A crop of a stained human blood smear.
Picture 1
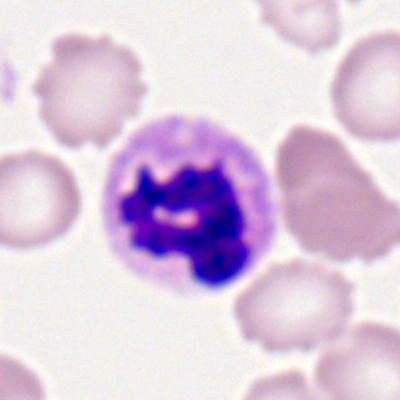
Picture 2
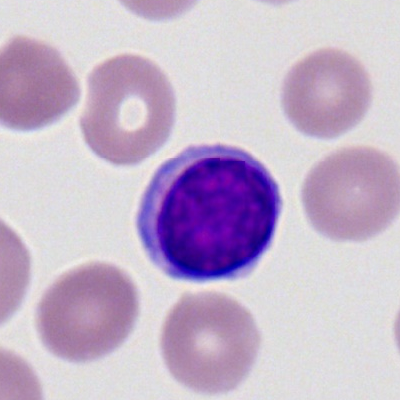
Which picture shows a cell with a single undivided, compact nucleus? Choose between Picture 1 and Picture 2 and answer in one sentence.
One compact round, oval or kidney-shaped mass makes up the nucleus of the cell in Picture 2.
